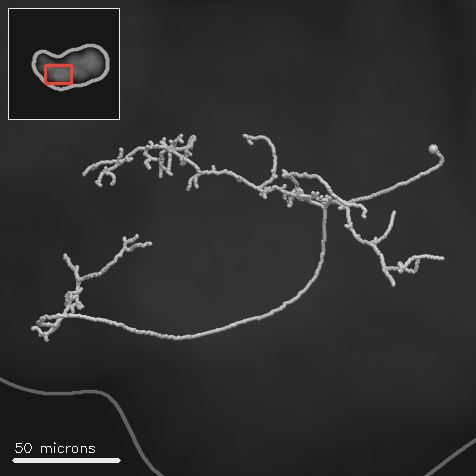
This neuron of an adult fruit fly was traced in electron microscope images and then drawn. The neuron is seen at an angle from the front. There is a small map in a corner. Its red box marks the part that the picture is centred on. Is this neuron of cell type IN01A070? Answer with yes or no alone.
yes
